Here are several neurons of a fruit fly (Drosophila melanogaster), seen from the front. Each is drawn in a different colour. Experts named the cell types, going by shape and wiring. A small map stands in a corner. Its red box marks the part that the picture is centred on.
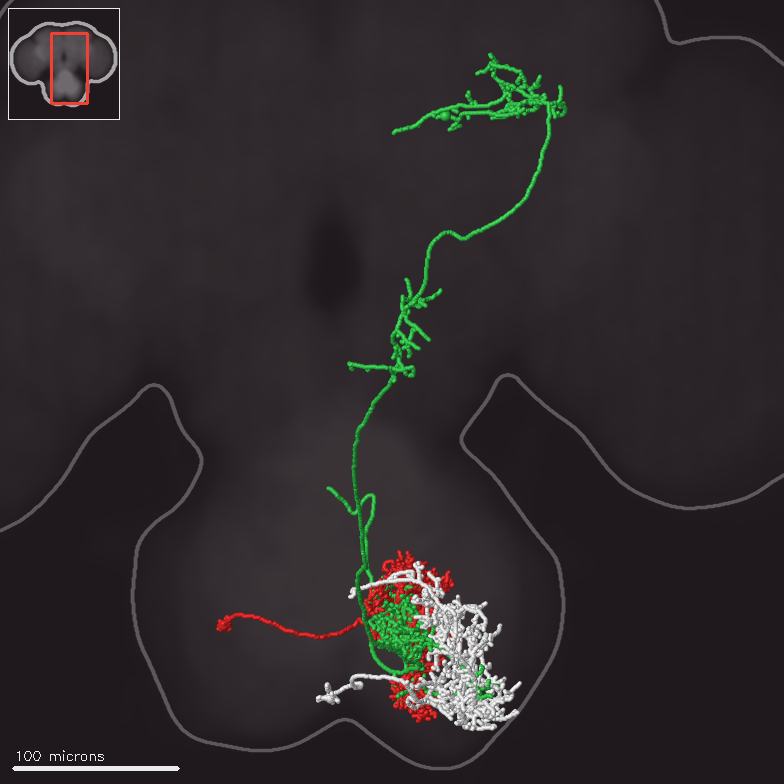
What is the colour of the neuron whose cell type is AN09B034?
green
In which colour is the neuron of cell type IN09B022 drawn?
red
